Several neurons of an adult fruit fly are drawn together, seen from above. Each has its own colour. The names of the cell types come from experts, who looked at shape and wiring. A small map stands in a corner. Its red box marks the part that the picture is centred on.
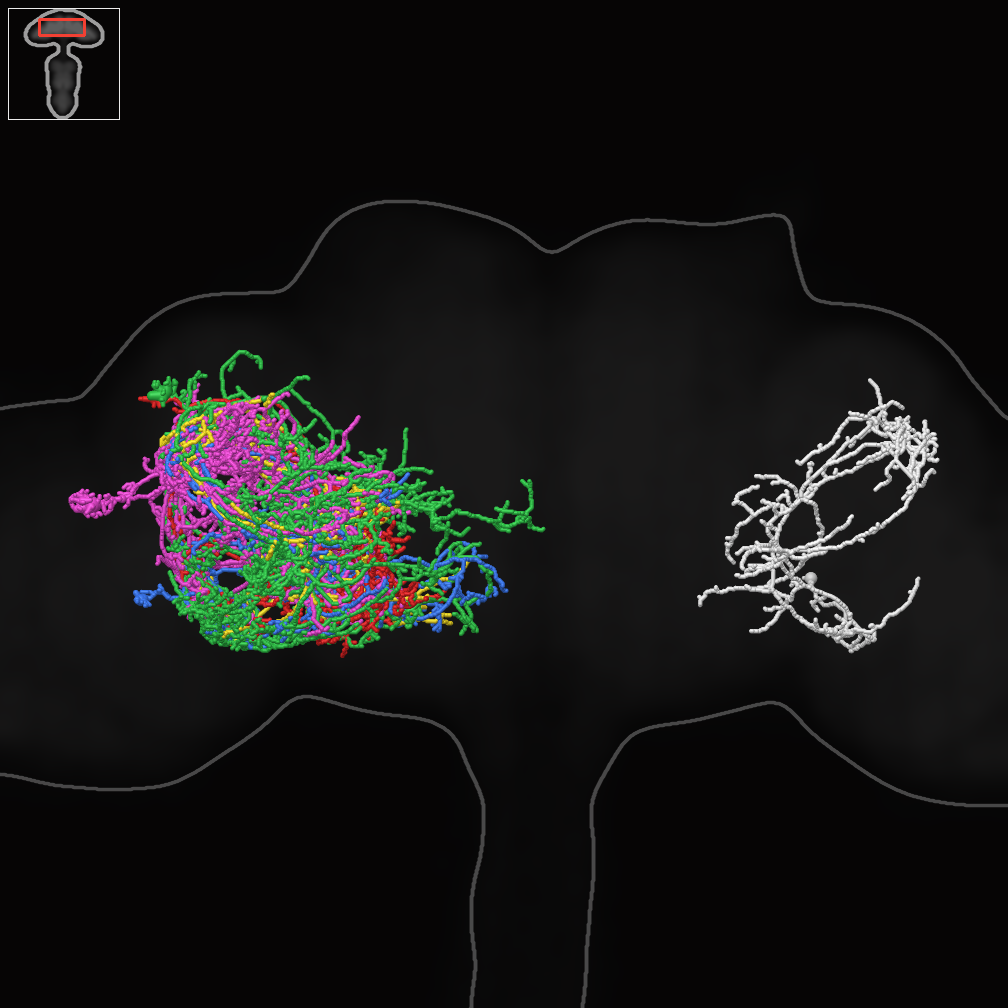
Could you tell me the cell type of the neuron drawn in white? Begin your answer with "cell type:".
cell type: CB0645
